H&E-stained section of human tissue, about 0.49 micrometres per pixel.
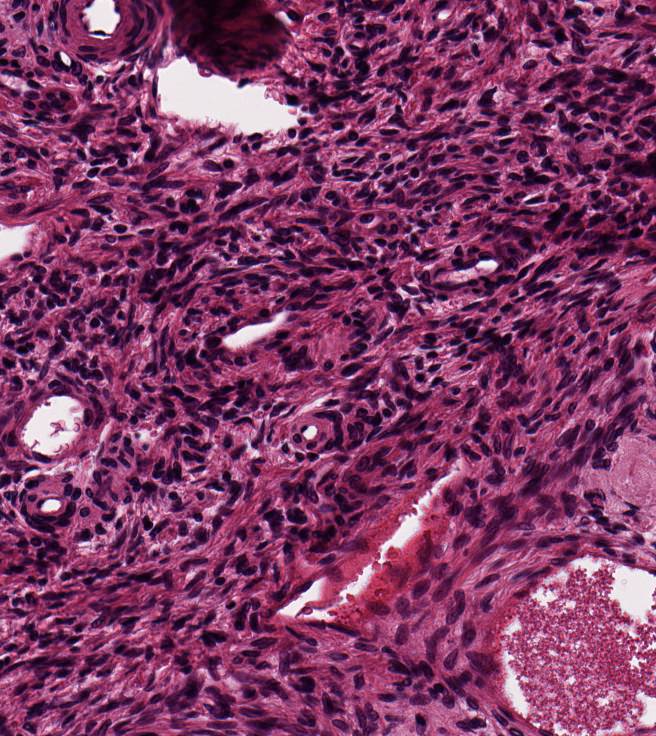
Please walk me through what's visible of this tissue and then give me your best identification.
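Spindle-cell stroma, densely cellular, fills the whole field without epithelium or glands. Cells lie in short intersecting bundles and whorls, not long parallel fascicles. Nuclei: dark, oval to spindle-shaped; cytoplasm scant, ill-defined, pink. Red blood cells pack a large vessel lumen at lower right. Ovary.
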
